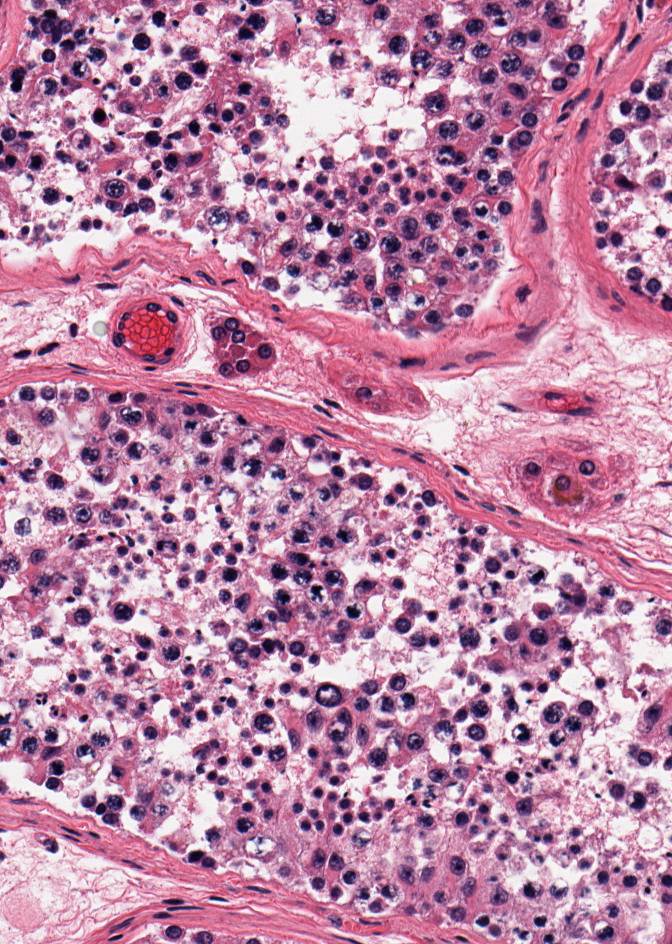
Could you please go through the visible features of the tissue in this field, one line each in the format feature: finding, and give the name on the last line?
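Wall: thin pink fibrous, flattened elongated dark nuclei
Contents: many layers of round-nucleated germ cells, not one lining layer
Inner parts: many small dense dark round nuclei
Interstitium: pale, loose, small clusters of cells with abundant pink cytoplasm
Pigment: golden-brown, in one right cluster
Name: testis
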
